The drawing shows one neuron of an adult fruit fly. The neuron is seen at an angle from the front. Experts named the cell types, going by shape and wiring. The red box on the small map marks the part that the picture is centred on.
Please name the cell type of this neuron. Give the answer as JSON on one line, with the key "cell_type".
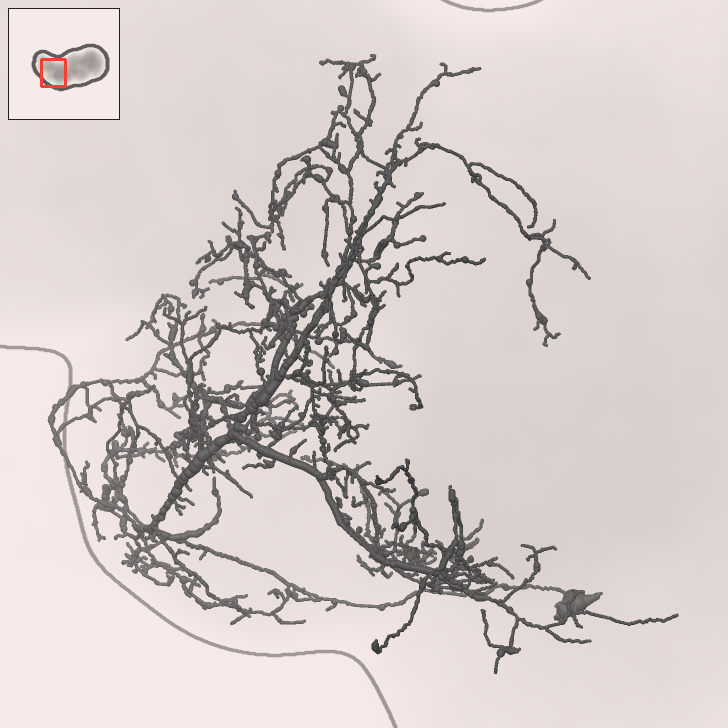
{"cell_type": "IN13B008"}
